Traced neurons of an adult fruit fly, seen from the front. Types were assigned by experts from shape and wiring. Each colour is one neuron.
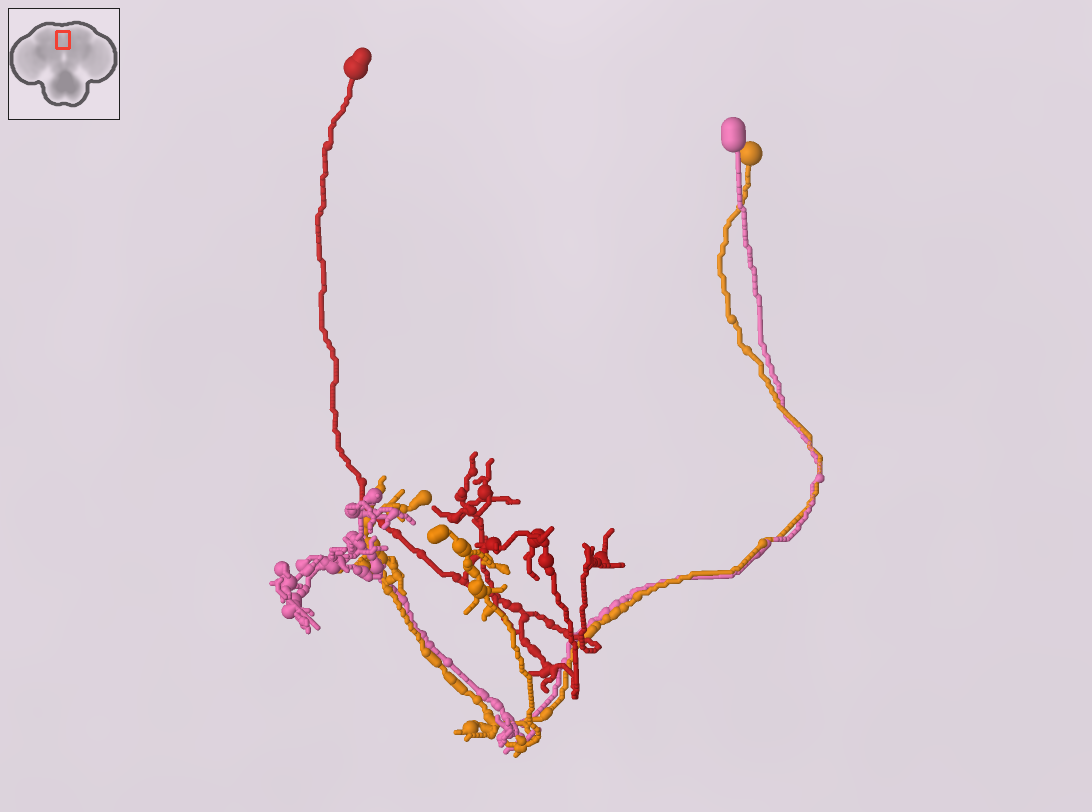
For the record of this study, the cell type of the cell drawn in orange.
vDeltaL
